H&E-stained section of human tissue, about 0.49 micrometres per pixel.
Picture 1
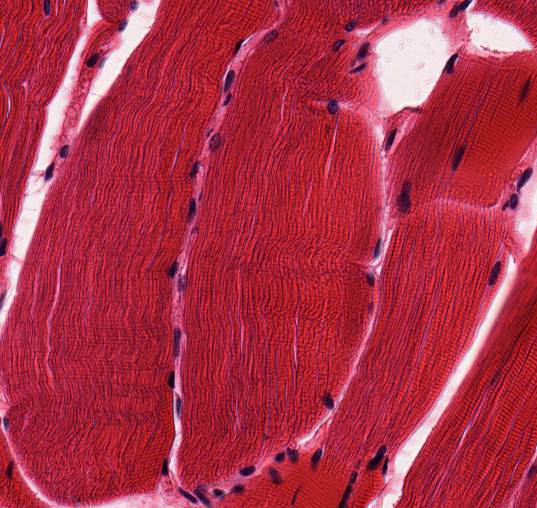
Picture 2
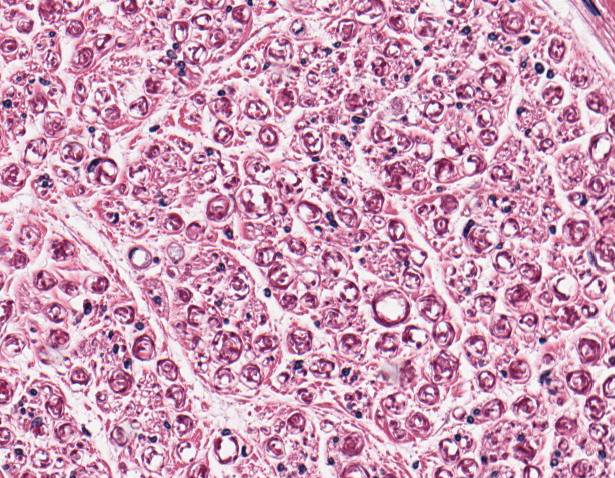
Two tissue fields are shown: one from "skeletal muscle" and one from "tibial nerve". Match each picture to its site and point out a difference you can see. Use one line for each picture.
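Site of picture 1: skeletal muscle. The muscle fibres are unbranched and keep a roughly even width along their length in the field.
Site of picture 2: tibial nerve. The whole field is filled with closely packed round profiles cut in cross-section.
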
